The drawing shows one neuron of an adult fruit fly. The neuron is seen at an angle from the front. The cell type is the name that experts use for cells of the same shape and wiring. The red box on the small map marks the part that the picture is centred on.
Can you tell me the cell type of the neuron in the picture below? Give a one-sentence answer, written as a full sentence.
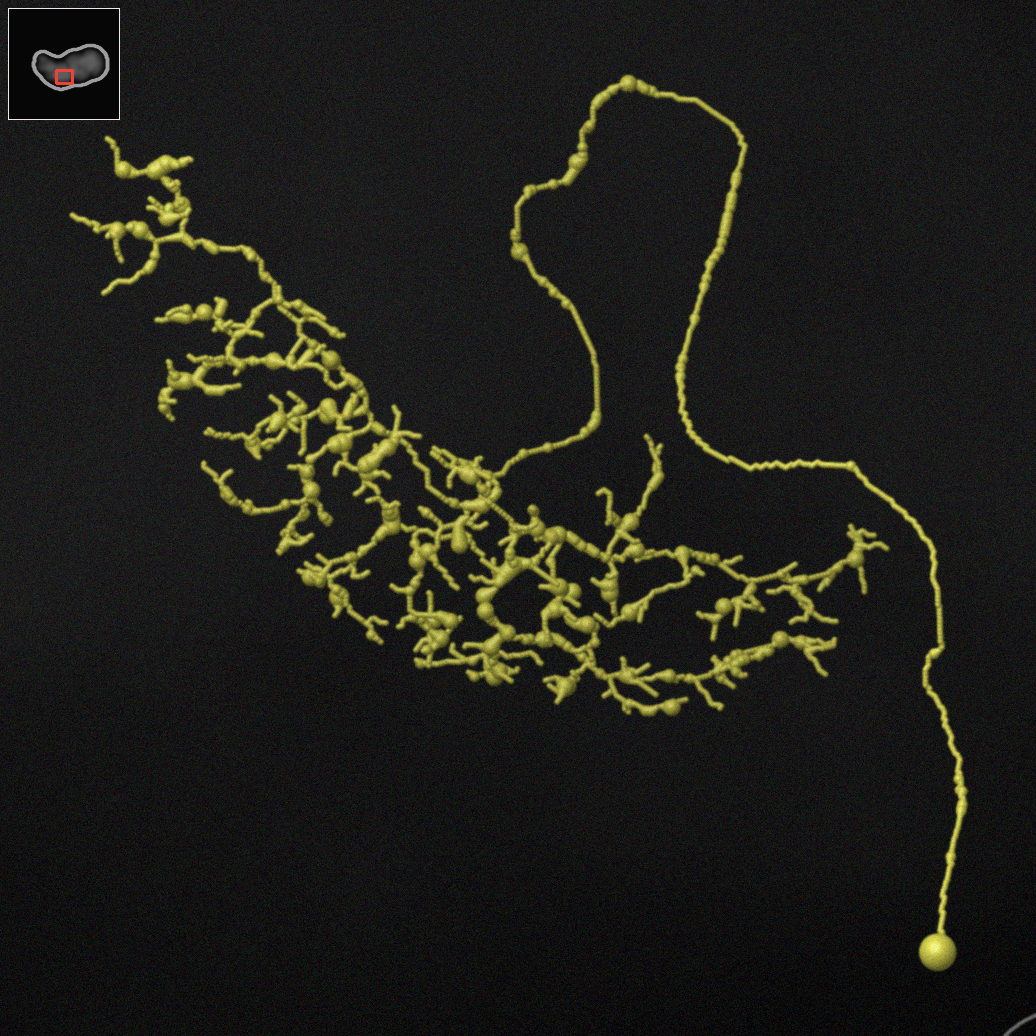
On the level of cell type, this neuron is LPi2c.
